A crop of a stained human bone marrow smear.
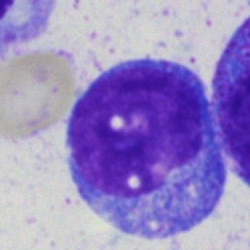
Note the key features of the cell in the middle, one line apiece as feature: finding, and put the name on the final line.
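Shape: round to slightly oval, with a smooth edge
Over the nucleus: two small, sharply outlined white round spots
Cytoplasm: blue, a few small pale spots scattered below the nucleus
Granules: no distinct ones seen
Cell: blast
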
